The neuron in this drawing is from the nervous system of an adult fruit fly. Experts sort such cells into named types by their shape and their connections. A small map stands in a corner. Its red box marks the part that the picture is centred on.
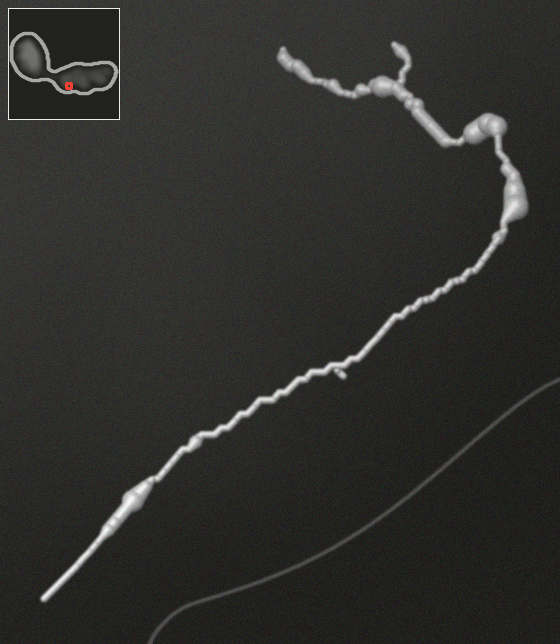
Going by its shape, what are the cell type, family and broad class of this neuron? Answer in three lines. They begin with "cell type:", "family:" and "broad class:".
cell type: SNta29
family: class mechanosensory tactile
broad class: sensory neuron entering the nerve cord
